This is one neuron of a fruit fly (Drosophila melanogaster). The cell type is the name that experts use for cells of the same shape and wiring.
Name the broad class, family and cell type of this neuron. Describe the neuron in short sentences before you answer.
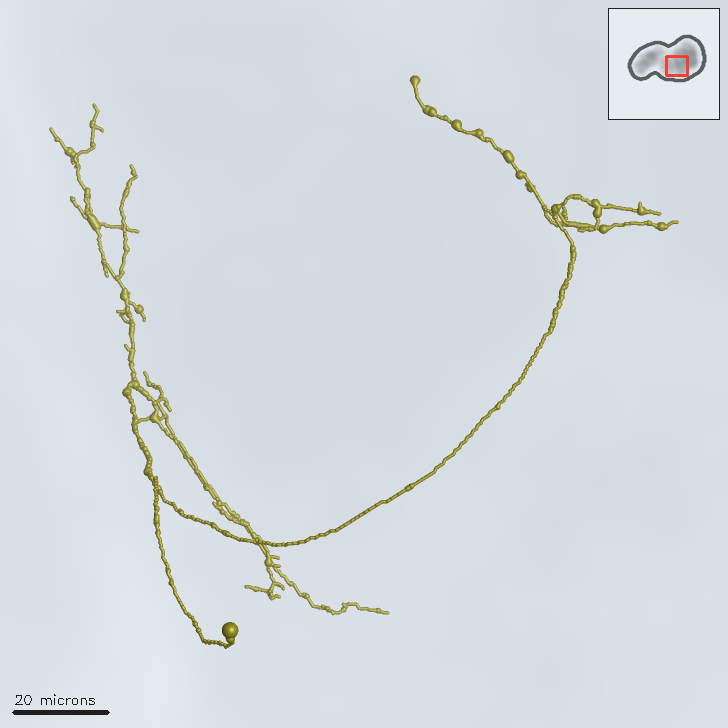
By the scale bar it is about 140 microns wide in this view. The picture shows dozens of branch ends. Its broad class is central-brain intrinsic neuron. The family is hemilineage SLPa&l1_lateral. The cell type is PLP044.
